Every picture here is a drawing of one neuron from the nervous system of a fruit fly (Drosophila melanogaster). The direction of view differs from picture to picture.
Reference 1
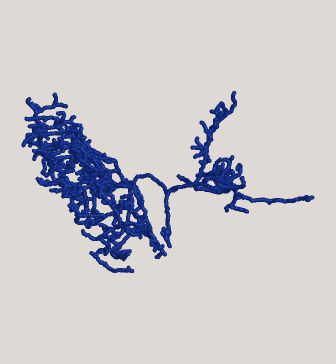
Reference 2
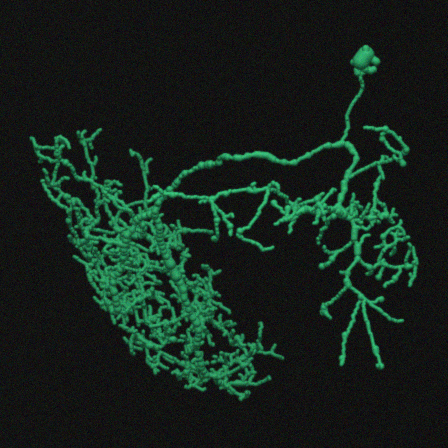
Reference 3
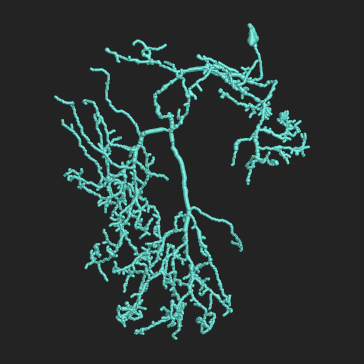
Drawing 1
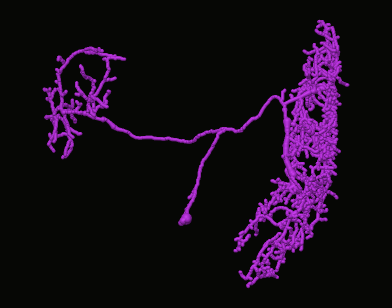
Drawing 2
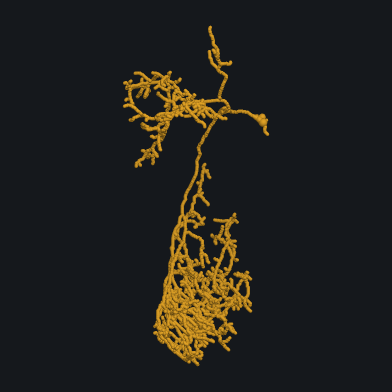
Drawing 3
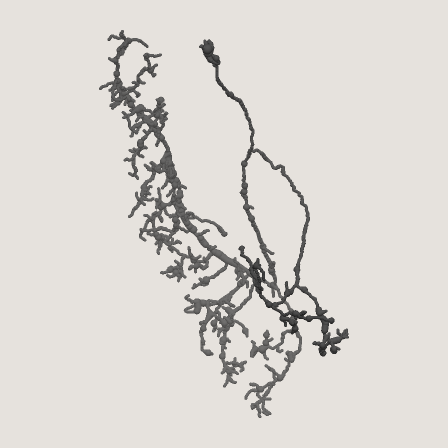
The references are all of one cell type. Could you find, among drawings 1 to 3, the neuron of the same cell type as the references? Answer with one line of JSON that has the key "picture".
{"picture": 2}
